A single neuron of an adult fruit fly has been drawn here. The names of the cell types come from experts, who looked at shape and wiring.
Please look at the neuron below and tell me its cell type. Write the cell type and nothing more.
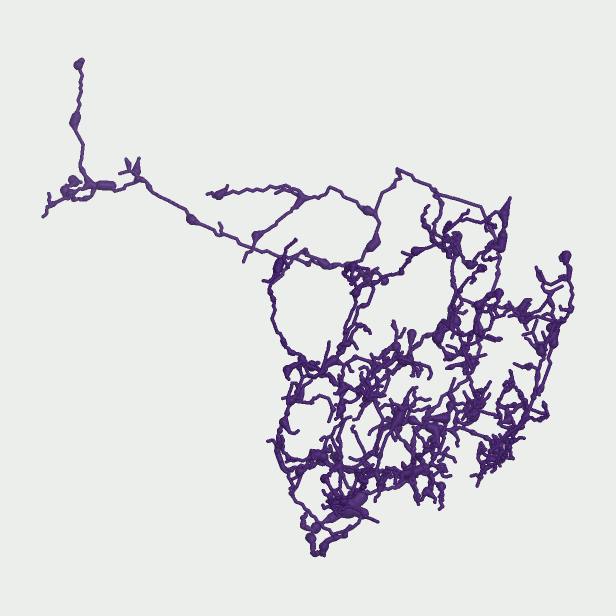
AVLP309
